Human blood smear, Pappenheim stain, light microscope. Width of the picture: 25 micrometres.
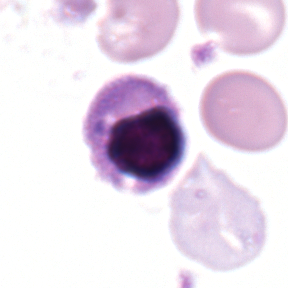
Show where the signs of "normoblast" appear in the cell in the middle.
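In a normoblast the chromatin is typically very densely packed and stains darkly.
That goes with this normoblast, as far as I can see: the chromatin is dense and clumped rather than fine, and the nucleus stains a very dark purple, much darker than the cytoplasm.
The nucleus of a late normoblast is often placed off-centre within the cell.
This one fits that too, since the nucleus lies toward the lower right of the cell, while the cytoplasm forms its widest rim on the upper left side of the nucleus.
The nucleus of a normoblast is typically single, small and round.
Here the nucleus measures about 6 micrometres across and fills about 40% of the cell's area. The cell itself is about 10 by 9 micrometres, about 1.25 times as wide as a red cell that lies whole in the picture, and its cytoplasm is a pale violet colour.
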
